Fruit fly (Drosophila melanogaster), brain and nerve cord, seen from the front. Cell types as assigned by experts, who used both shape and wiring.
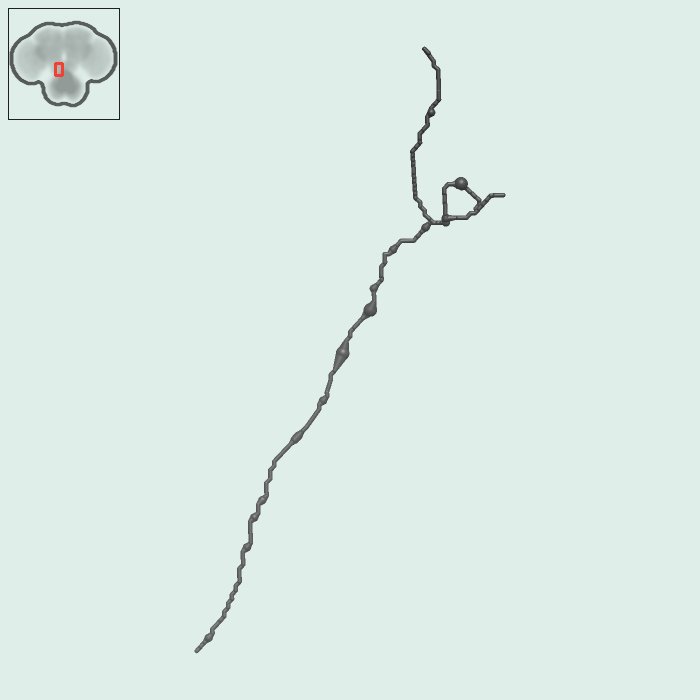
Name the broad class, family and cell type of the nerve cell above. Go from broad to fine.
sensory neuron entering the brain; class gustatory; LB2d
